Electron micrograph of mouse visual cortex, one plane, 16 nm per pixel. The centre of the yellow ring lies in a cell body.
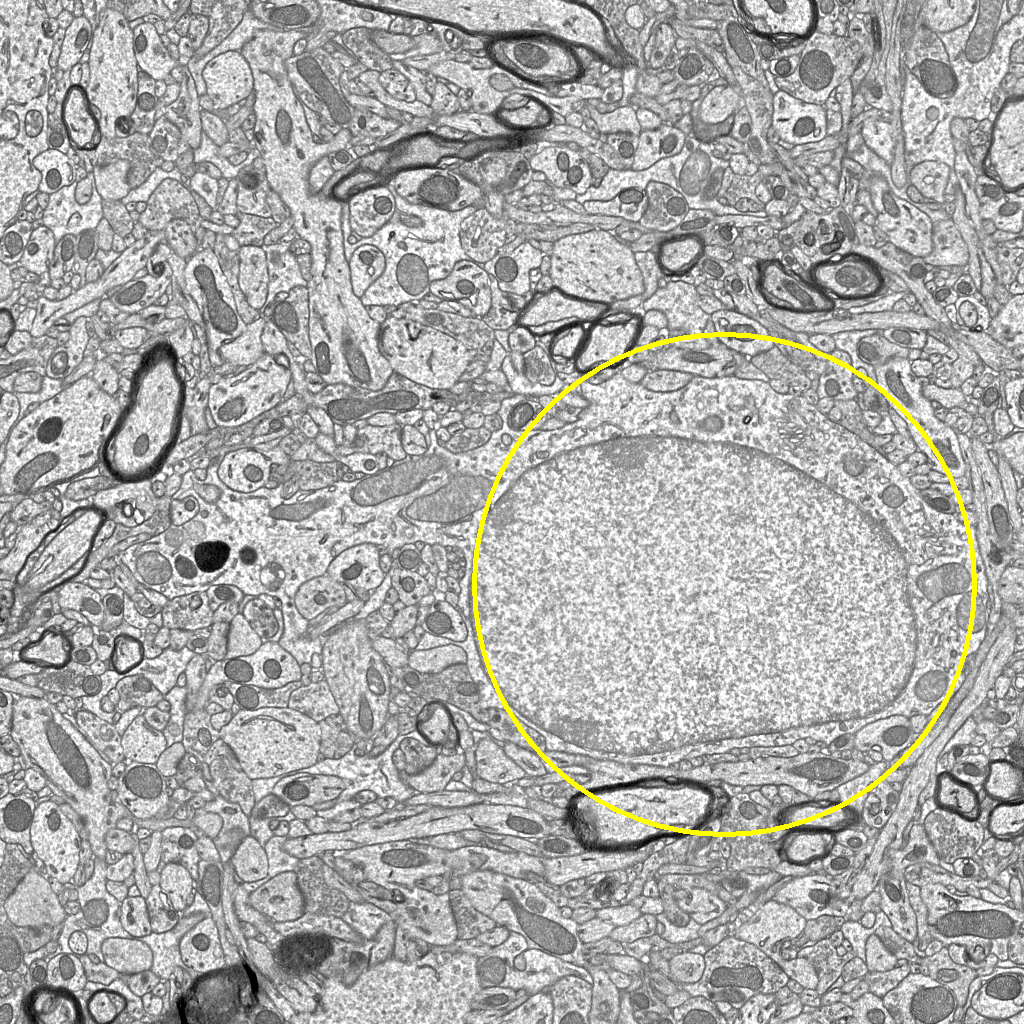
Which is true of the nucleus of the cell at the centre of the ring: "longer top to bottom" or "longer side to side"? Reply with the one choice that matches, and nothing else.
Longer side to side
